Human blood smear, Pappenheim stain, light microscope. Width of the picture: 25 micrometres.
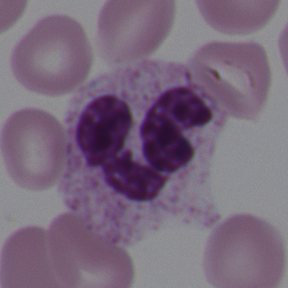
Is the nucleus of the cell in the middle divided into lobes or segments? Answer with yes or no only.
Yes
